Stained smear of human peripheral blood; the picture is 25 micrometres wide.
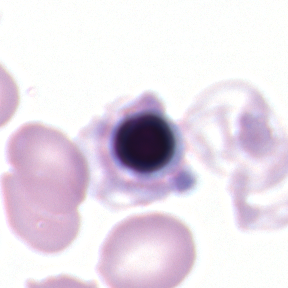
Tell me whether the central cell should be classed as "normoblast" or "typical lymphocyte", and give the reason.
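Normoblast, not typical lymphocyte. Deciding point: cytoplasm pale pinkish-lilac, not blue.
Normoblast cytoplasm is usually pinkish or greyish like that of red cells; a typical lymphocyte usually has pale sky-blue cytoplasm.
Also deciding: chromatin very dark and evenly dense, no visible pattern.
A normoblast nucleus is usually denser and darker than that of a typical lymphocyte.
Further seen: cell outline irregular and ragged; small bluish knob jutting from lower right edge.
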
